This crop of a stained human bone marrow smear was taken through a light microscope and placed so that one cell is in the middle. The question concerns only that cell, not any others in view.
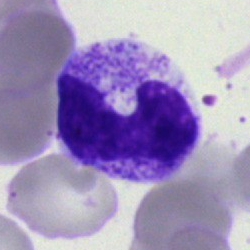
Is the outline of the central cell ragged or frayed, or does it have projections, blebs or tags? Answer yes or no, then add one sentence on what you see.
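No. The cell outline is round and smooth.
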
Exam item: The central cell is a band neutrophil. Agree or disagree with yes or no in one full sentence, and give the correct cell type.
Yes, the cell at the middle of the frame is a band neutrophil.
